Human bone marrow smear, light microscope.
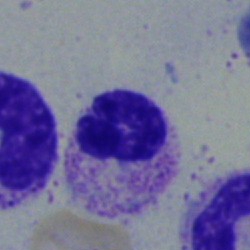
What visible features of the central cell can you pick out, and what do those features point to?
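Going point by point, the cell has a roughly round outline. A notch cuts into the upper-left edge of its nucleus. The chromatin is dark purple and clumped, and no nucleolus can be seen. The central cell is a band neutrophil.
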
